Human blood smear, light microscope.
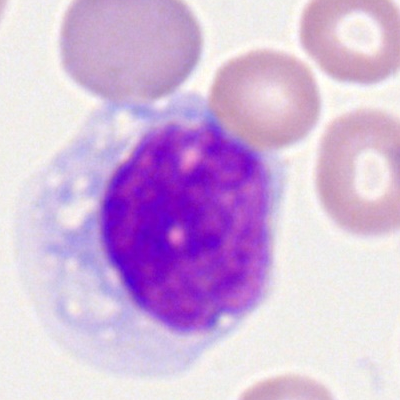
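Monocyte, the cell in the middle of the field. Its outline is irregular rather than round. The chromatin stains deep purple in a mottled, clumped pattern. Several small clear vacuoles lie in the cytoplasm on the left side, and no distinct granules are visible there.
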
